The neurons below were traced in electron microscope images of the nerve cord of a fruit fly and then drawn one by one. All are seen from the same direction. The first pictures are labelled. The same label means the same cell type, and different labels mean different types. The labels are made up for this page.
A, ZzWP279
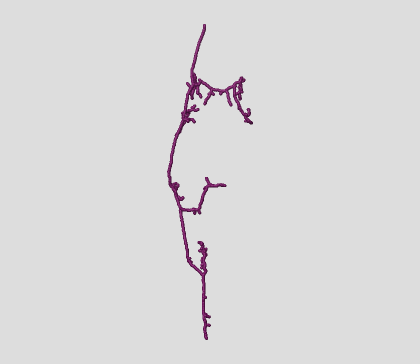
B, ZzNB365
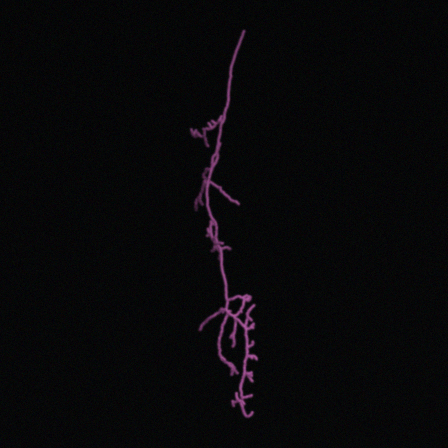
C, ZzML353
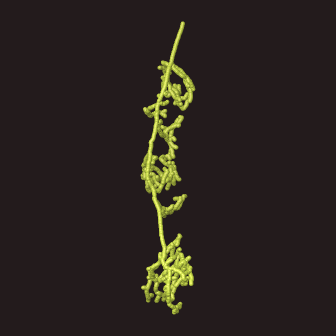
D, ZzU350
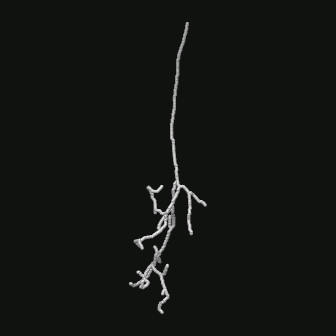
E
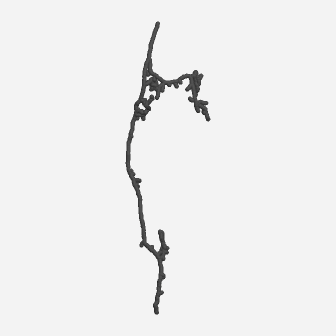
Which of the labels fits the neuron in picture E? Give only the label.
ZzWP279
